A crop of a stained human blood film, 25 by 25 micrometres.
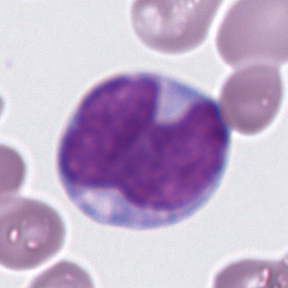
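Atypical promyelocyte, the cell in the middle of this stained blood smear. It's about 15 micrometres across, and its nucleus, about 15 by 12 micrometres, takes up about 70% of the cell's area. A deep notch cuts into that nucleus from the upper right. The cytoplasm is pale greyish blue, its widest band running along the lower edge of the cell. Down at the lower left you'll notice pale unstained patches in it.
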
